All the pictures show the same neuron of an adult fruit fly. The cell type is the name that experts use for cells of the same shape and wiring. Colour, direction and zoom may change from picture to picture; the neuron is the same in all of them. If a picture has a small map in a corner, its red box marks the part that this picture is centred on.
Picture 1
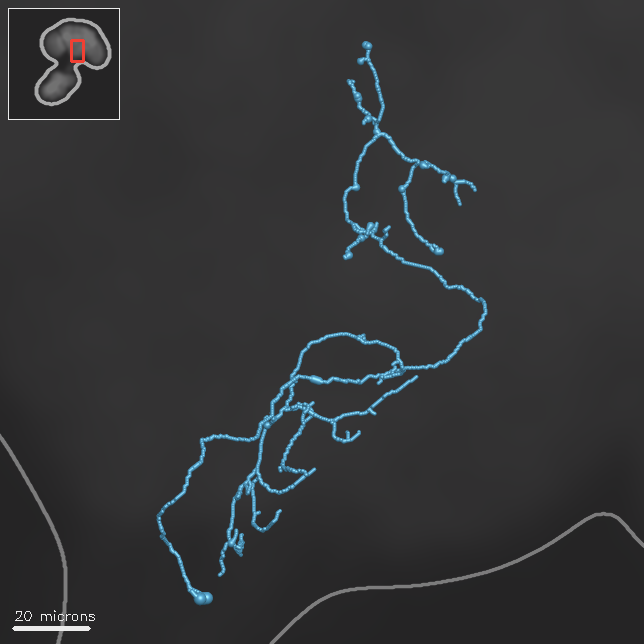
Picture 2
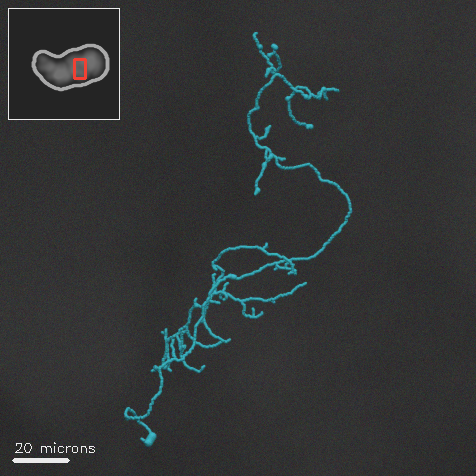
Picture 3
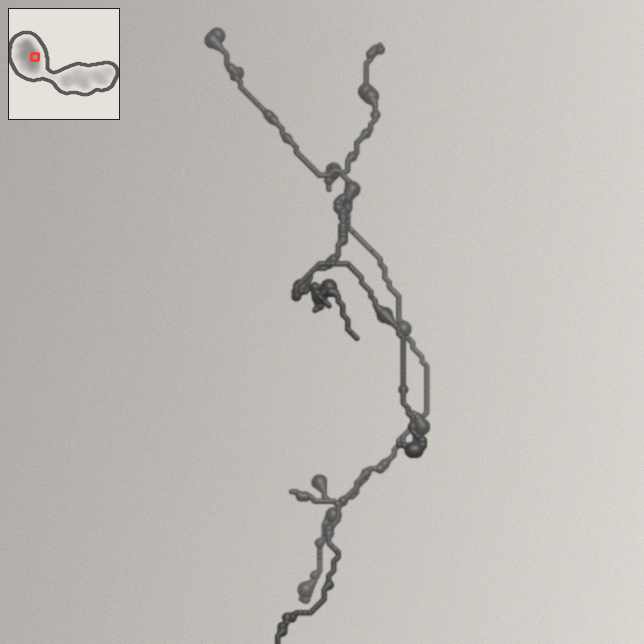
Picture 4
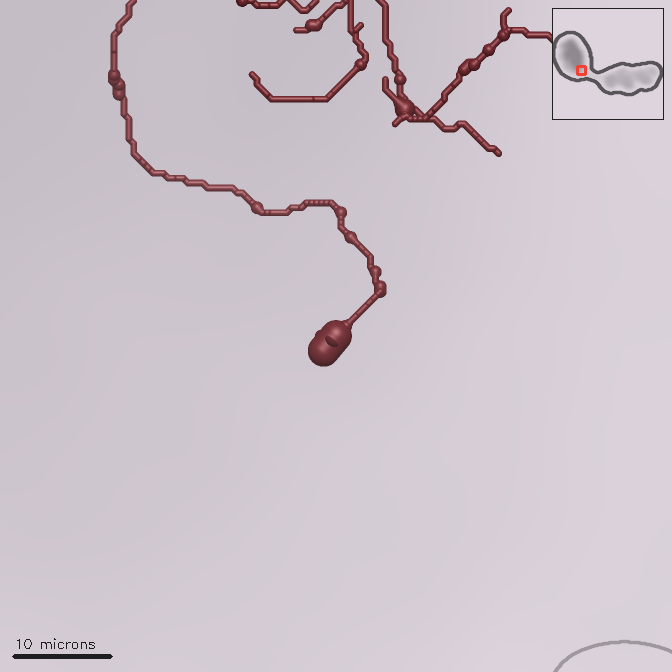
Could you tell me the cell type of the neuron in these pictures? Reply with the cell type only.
GNG416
